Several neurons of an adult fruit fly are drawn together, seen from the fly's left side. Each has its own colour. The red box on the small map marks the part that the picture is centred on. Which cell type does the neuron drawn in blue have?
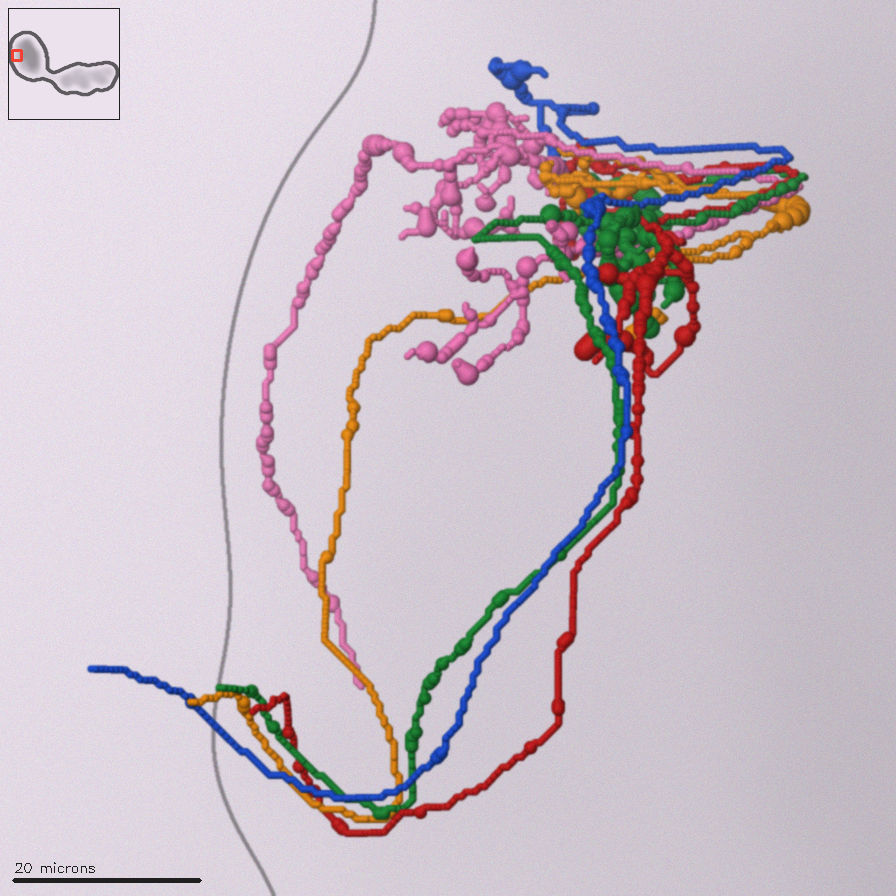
ORN_DL3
